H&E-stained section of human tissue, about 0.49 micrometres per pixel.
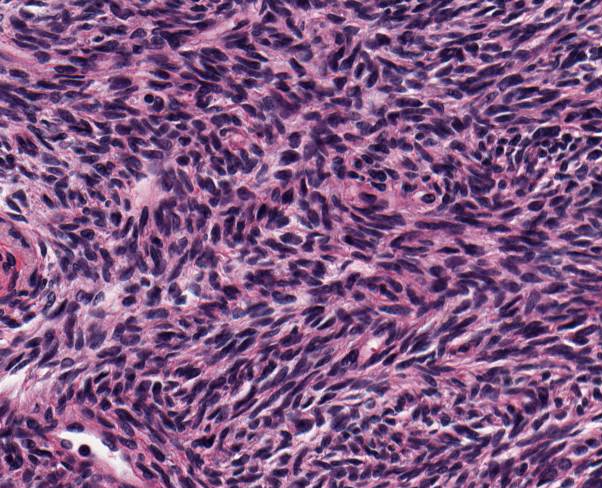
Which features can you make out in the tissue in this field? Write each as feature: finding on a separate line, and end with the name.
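Cells: densely packed spindle cells filling the whole field
Arrangement: short fascicles running in varying directions, intersecting
Nuclei: elongated to ovoid, darkly stained
Cytoplasm: scant, pale pink
Cell borders: indistinct
Tissue: ovary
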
